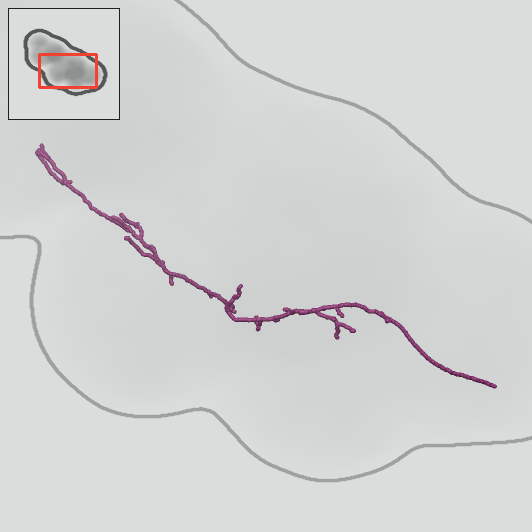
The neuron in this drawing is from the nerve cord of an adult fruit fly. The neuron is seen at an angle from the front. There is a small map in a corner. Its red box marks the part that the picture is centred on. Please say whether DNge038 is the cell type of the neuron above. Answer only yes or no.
no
